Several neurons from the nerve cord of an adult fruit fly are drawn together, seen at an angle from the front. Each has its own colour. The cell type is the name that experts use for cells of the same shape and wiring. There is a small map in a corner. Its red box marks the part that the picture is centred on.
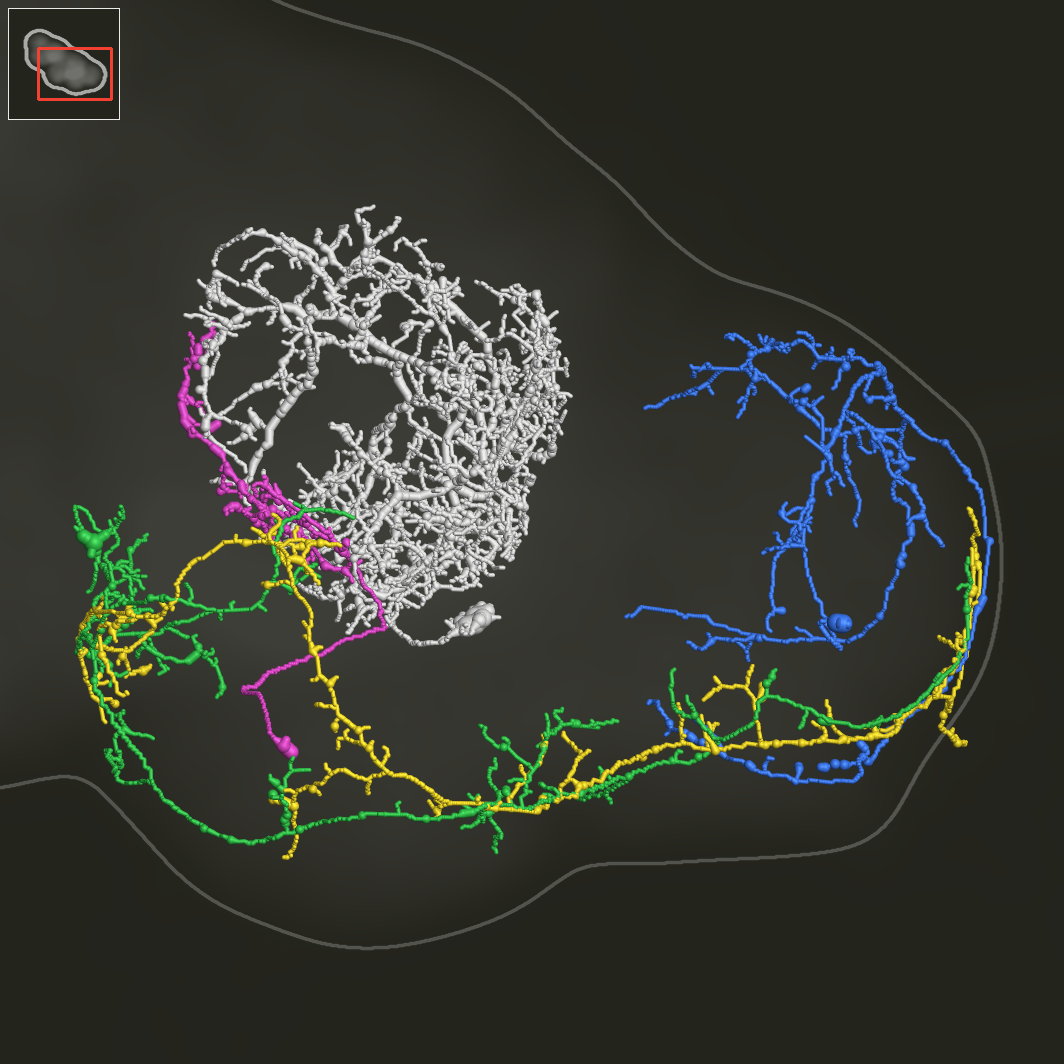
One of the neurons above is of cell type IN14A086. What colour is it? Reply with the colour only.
magenta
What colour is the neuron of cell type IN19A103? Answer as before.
green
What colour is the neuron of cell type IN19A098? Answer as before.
yellow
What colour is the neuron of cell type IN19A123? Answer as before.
blue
